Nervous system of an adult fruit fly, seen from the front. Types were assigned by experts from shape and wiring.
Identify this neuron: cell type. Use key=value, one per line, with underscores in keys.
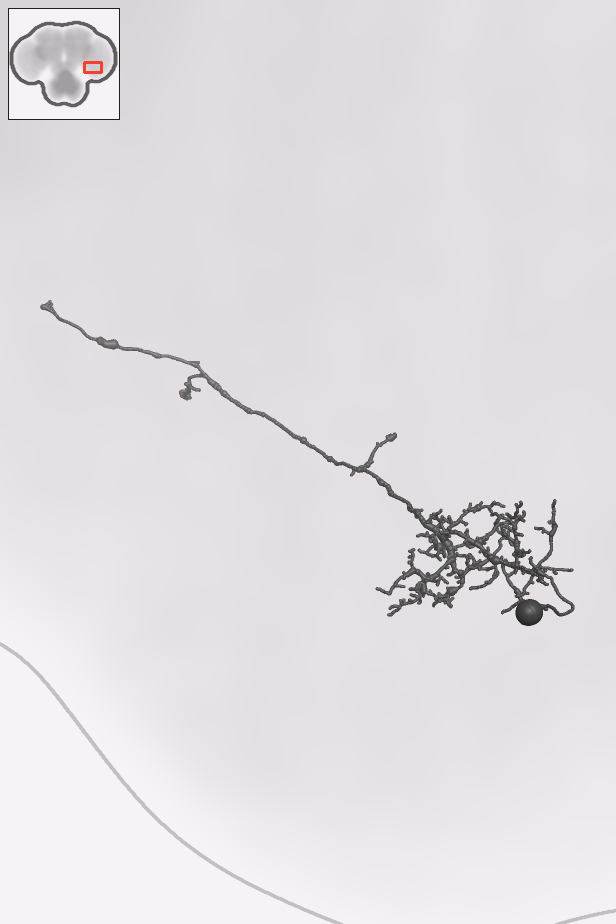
cell_type=TmY3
